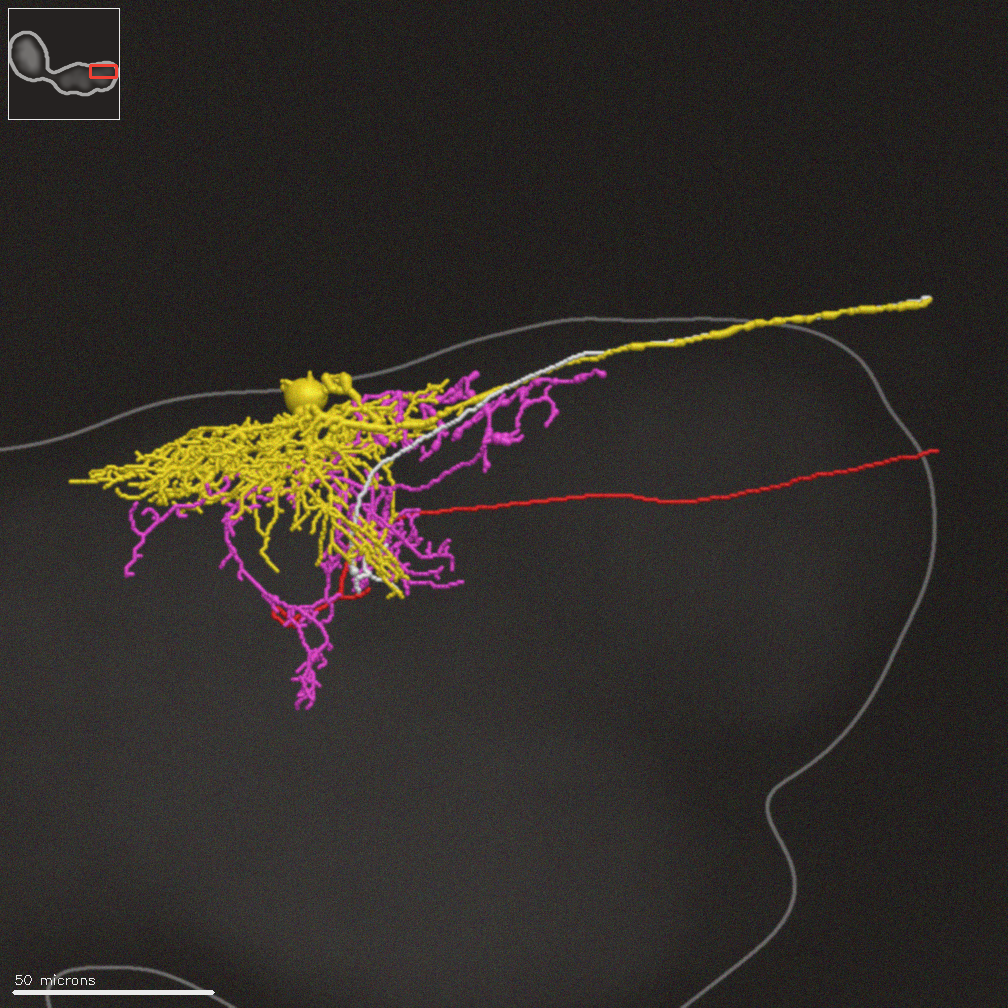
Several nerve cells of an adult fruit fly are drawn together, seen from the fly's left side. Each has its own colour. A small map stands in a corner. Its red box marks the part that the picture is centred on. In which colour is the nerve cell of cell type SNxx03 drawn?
white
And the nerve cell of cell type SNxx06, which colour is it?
red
